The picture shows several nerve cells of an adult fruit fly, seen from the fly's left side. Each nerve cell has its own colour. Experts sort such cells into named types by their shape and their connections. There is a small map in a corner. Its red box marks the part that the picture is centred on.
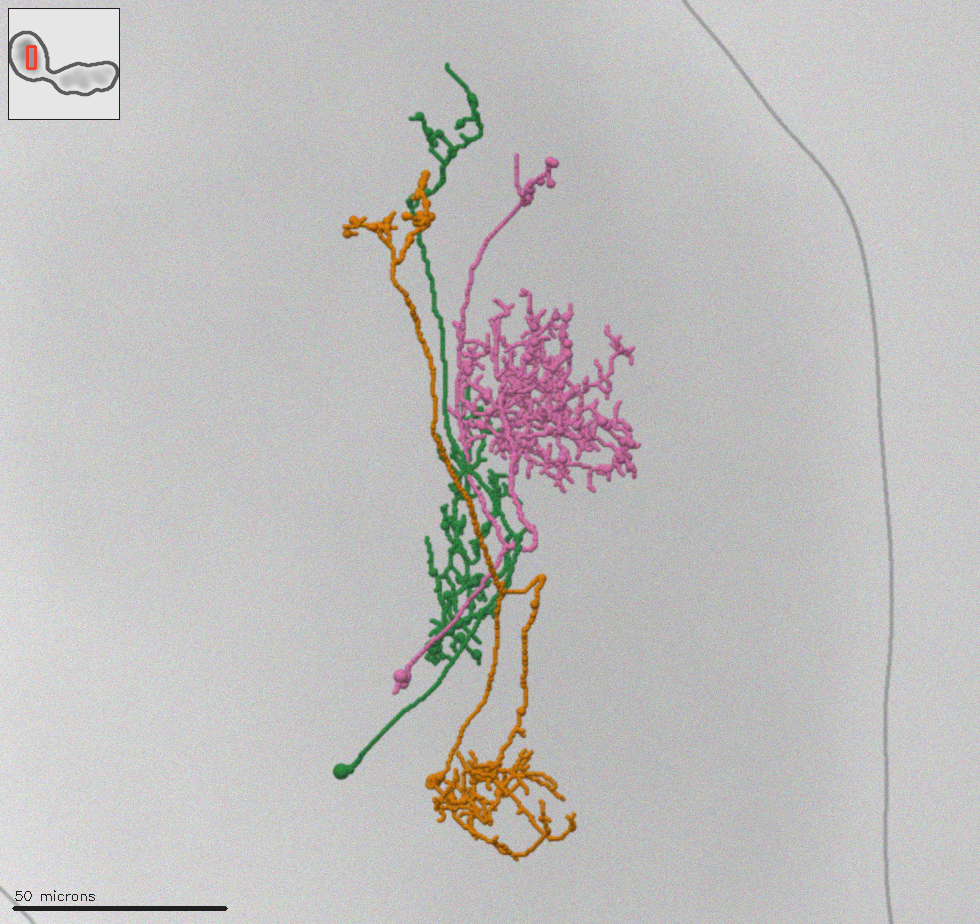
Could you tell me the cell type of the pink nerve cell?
LC20b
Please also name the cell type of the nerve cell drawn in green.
LC24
